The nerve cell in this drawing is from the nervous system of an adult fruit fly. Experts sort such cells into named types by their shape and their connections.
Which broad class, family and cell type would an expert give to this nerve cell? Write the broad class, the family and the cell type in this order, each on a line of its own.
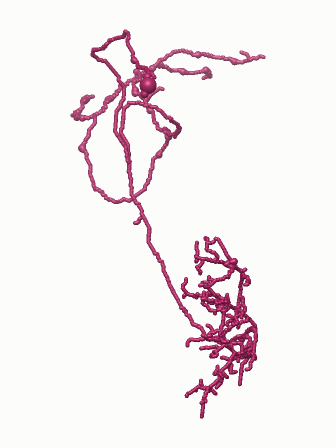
visual projection neuron
hemilineage VLPp&l1_lateral
LoVP10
